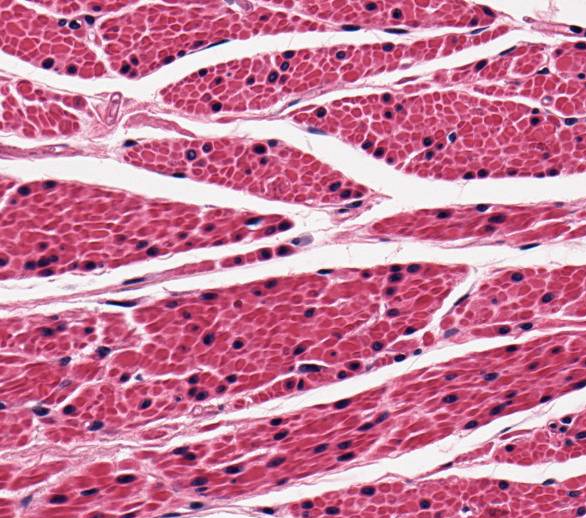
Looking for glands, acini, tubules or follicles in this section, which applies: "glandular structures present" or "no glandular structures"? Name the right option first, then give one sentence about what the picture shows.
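No glandular structures. No epithelium, glands or fat cells are present anywhere in the field.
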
